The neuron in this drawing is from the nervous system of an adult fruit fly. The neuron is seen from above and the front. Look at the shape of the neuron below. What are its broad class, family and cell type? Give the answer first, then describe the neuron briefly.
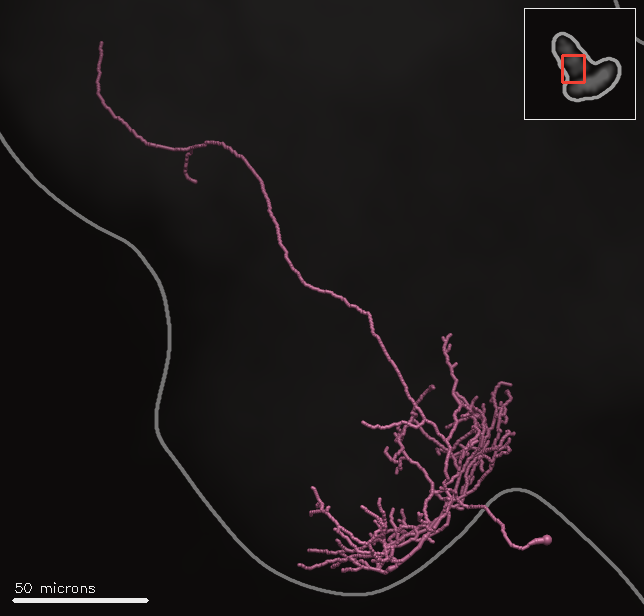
This is a nerve-cord intrinsic neuron. Its family is hemilineage 16B. Its cell type is IN16B064. The cell body can be seen at the lower right of the picture. From top to bottom in the picture it spans about 200 microns. The picture shows dozens of branch ends.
